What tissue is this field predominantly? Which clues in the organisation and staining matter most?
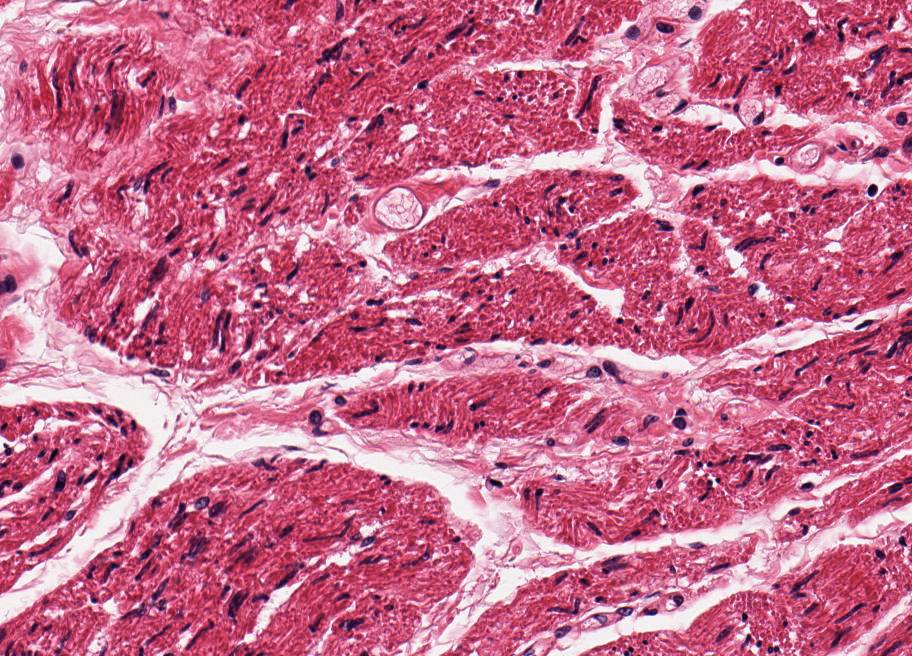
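It's mostly smooth muscle: the bundles simply run in different directions, so some are cut lengthwise and others obliquely or across.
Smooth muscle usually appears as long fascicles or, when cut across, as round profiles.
Where cells are cut lengthwise, the nuclei are dark, elongated and cigar-shaped.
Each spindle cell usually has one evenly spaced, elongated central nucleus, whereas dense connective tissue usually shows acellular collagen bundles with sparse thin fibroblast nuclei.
Between bundles the connective tissue is loose, pale pink and wispy, with scattered small dark nuclei, and there's no epithelium anywhere.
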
